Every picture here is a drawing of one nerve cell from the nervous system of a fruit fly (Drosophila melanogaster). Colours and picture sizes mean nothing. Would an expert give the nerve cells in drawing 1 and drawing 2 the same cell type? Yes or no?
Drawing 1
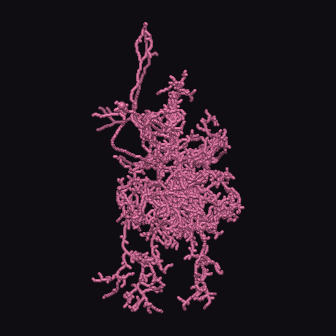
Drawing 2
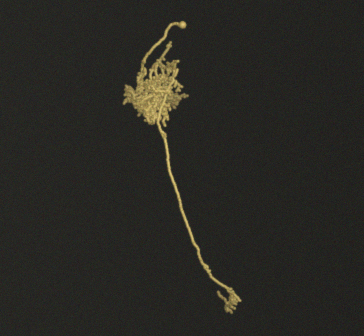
no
